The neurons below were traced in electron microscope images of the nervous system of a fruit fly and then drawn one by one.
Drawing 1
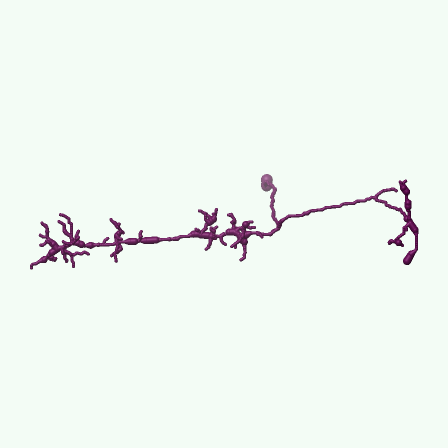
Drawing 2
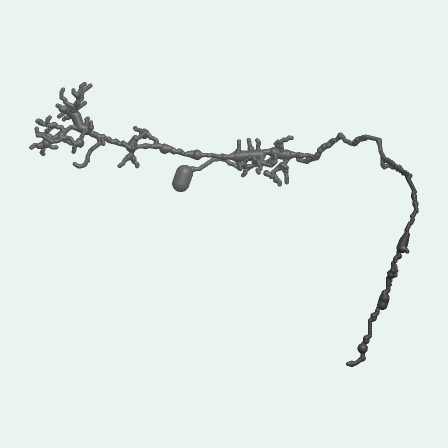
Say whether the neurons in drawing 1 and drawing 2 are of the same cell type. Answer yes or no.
yes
